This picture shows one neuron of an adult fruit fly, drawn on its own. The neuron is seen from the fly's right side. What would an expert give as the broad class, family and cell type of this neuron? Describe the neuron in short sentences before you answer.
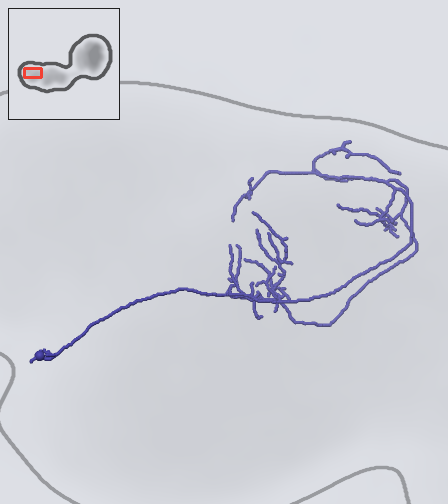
As drawn here it is wider than it is tall. This is a nerve-cord intrinsic neuron. The family is hemilineage 02A. The cell type is IN02A054.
